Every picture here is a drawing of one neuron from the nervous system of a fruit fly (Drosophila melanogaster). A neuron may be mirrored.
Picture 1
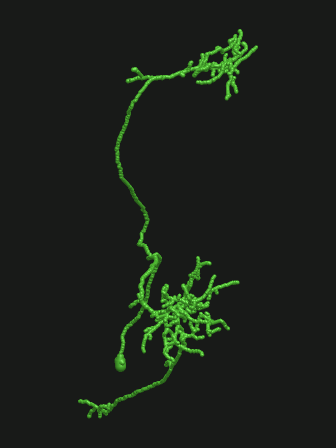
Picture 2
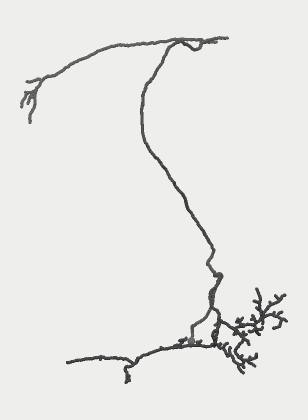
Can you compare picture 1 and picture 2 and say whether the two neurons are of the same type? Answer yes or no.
no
